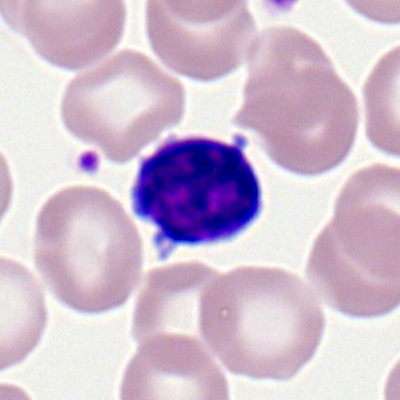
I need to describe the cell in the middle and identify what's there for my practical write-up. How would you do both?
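First, the outline is roughly round. Next, the nucleus fills almost the whole cell, leaving very little cytoplasm. Then the chromatin: dense and dark purple with coarse clumps. Last, a small pale bluish projection sticks out from the lower left edge. This is a lymphocyte.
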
